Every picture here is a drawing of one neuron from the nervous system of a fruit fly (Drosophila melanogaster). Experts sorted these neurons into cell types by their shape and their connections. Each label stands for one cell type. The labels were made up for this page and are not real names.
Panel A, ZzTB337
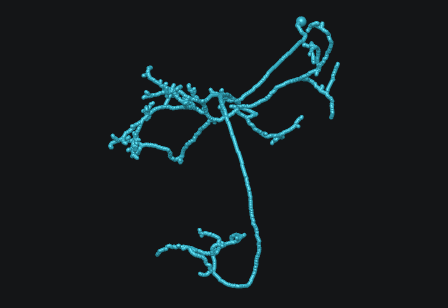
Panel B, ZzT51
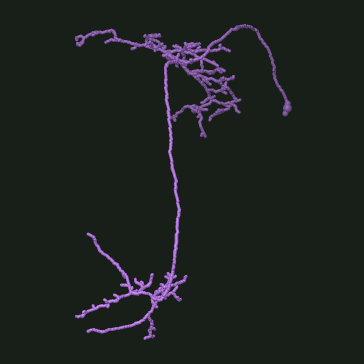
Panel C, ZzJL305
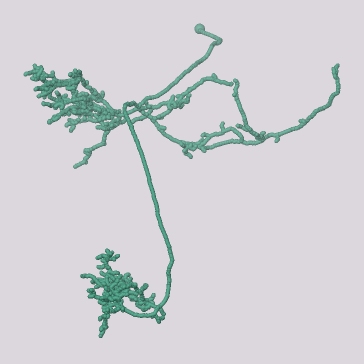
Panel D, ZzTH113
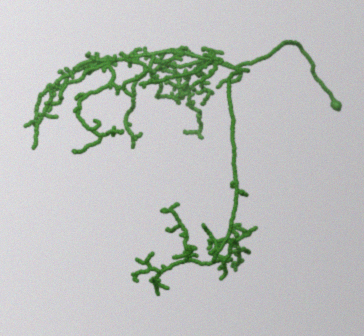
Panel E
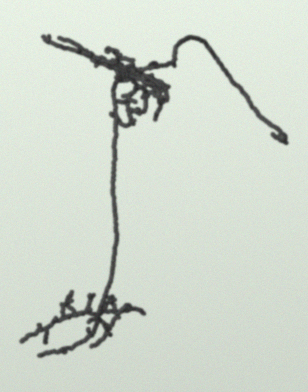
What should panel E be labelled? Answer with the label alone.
ZzT51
